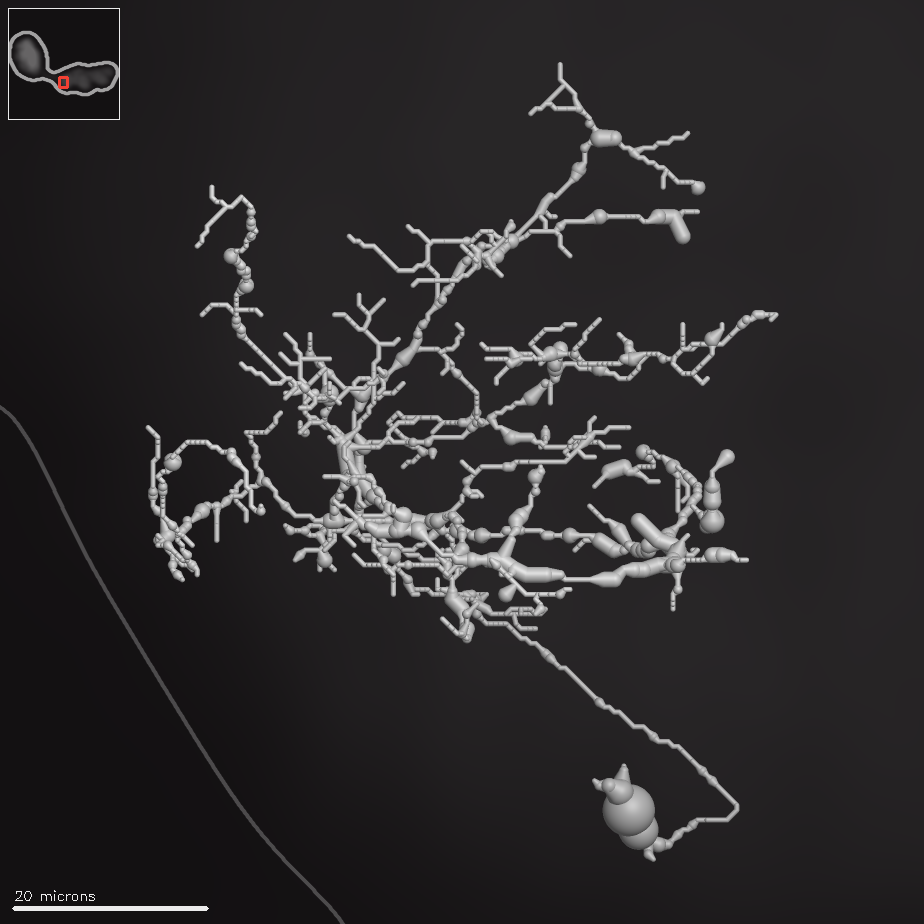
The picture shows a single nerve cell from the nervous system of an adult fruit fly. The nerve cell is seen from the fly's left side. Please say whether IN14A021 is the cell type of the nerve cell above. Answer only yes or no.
yes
